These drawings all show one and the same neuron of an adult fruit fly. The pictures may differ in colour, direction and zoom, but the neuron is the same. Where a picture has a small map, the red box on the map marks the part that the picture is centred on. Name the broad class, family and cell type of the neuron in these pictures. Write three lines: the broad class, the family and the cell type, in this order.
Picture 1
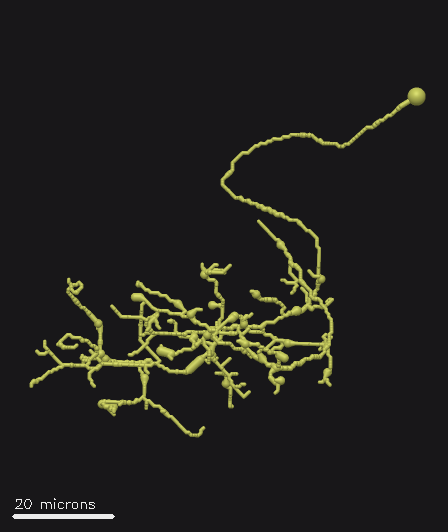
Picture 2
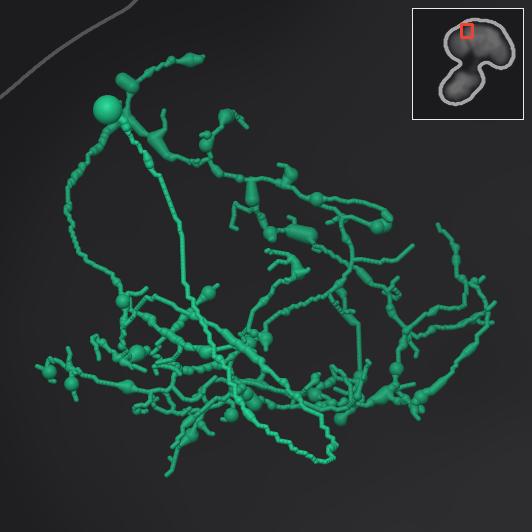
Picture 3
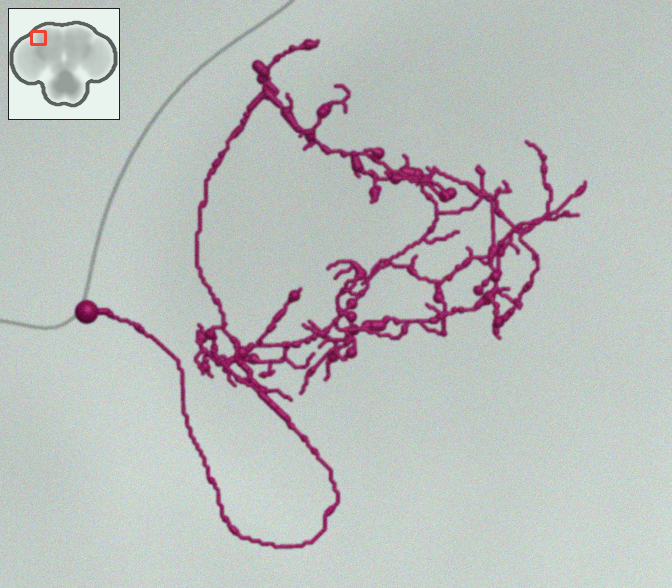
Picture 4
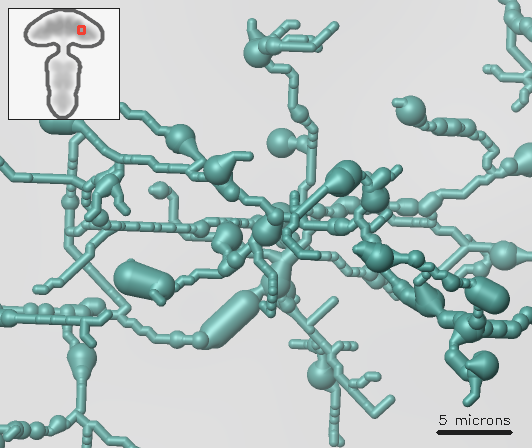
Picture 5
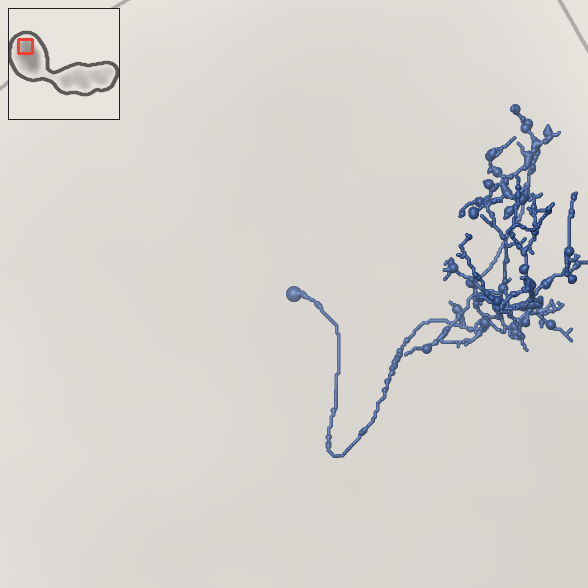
central-brain intrinsic neuron
hemilineage LHl4_dorsal
LHAV4g6_a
